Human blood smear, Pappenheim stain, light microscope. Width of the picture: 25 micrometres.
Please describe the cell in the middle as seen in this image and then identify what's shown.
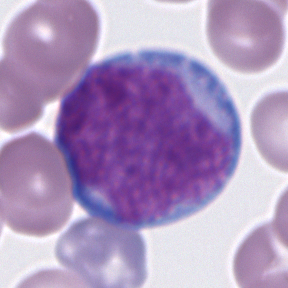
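The cell has a round, smooth outline. Its chromatin is finely stippled purple, without coarse dark blocks. The cytoplasm is deepest blue at the outer edge, with a pale patch beside the nucleus at the upper right. The nucleus measures about 15 micrometres across. This cell is a myeloblast.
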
